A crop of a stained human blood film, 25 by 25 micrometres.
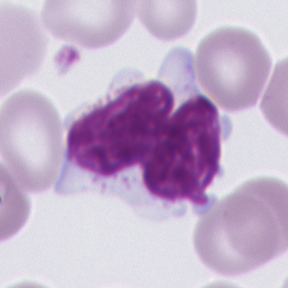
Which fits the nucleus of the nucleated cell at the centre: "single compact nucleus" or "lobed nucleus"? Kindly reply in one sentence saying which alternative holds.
In this cell, the nucleus is divided into separate lobes.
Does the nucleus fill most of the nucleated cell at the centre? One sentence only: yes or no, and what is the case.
Yes, the nucleus of this cell fills most of it.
